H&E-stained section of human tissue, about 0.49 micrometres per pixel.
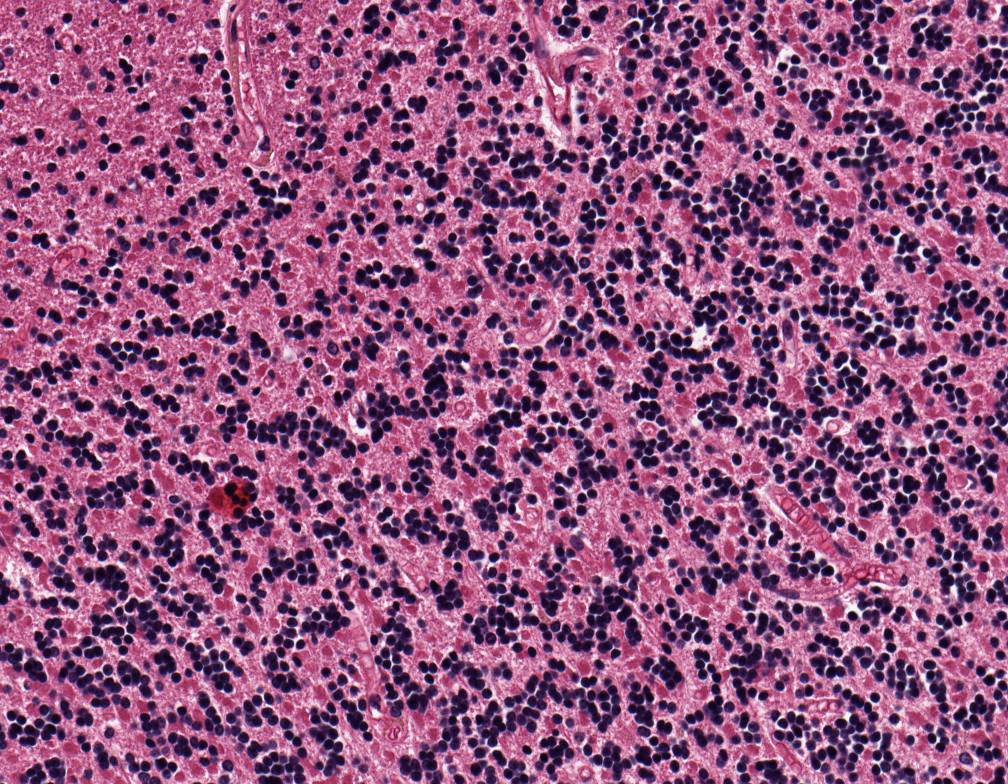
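Cerebellum. Small, round, darkly staining nuclei crowd densely across almost the whole field, uniform in size and shape, hardly any cytoplasm visible around them. A few thin-walled capillaries run through, one at top centre, one at lower right. A single small bright red clump lies left of centre.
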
